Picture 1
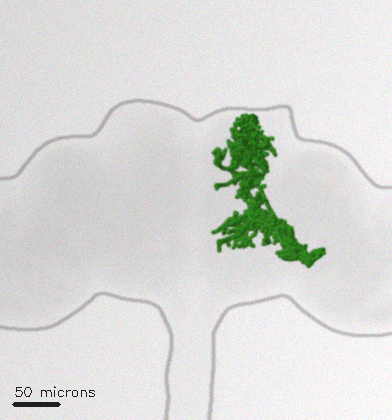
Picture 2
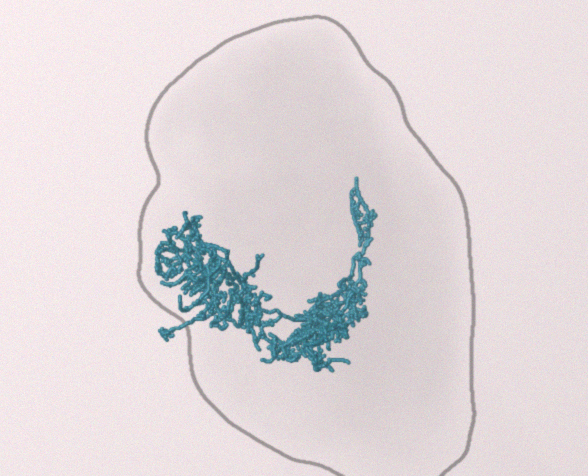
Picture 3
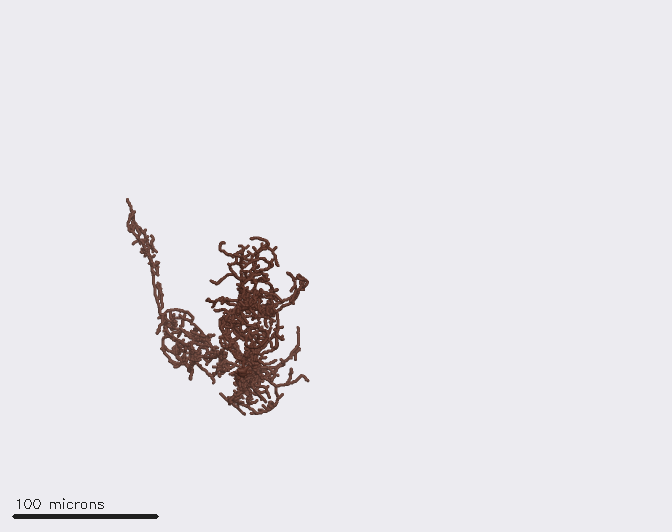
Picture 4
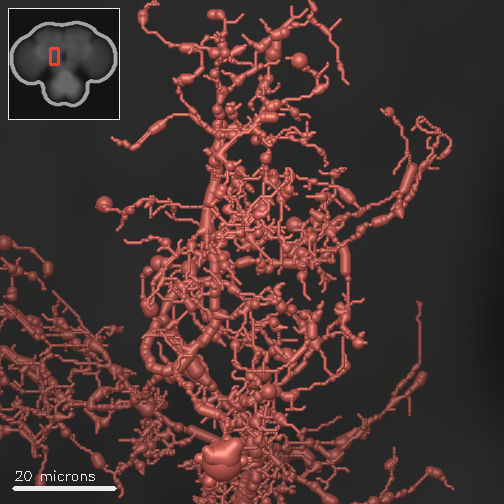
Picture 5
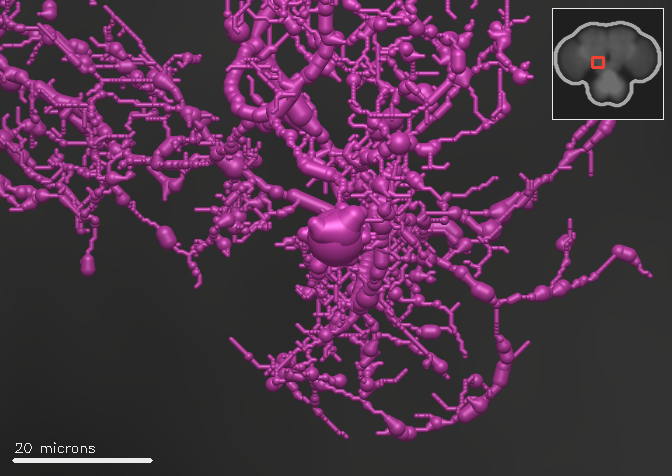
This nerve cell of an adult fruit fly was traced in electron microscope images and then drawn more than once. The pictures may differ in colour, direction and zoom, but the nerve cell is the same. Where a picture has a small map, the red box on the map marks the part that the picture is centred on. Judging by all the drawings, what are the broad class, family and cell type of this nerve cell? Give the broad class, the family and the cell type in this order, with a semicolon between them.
central-brain intrinsic neuron; ALIN; ALIN2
